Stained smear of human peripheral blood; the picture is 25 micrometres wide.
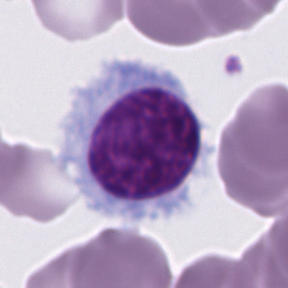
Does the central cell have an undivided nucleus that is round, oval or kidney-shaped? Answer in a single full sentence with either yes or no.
Yes, the nucleus of the cell is compact, undivided and round, oval or kidney-shaped.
